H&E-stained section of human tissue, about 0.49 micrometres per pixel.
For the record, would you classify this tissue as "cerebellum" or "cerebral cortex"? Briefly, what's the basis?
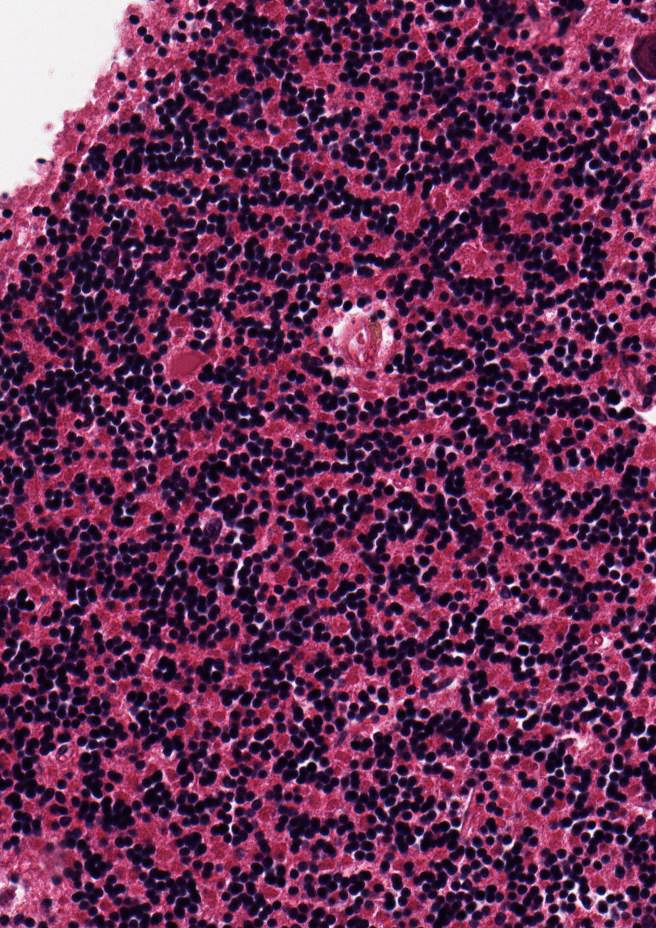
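Cerebellum. Its nuclei are small, round, uniform and darkly stained, with very little cytoplasm, fitting tiny granule cell nuclei.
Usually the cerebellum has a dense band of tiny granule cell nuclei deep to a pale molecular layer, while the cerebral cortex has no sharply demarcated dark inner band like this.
Small irregular pink patches without nuclei lie between the clusters of nuclei.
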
